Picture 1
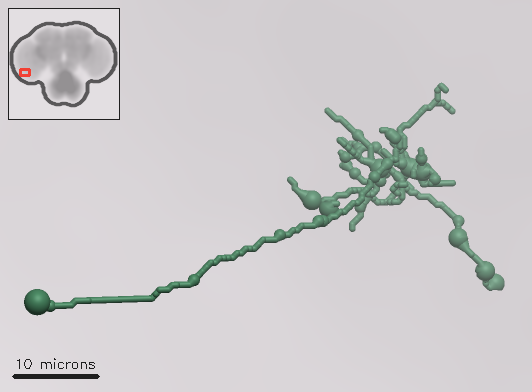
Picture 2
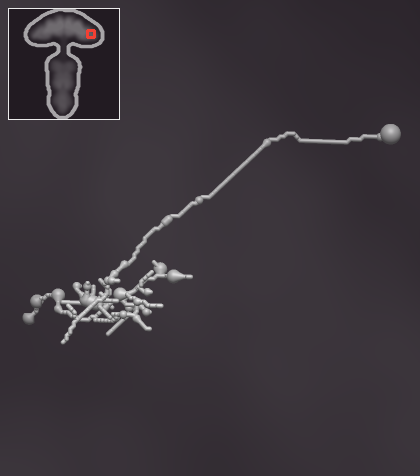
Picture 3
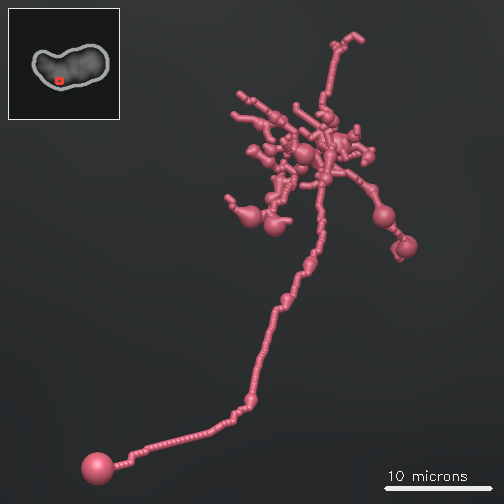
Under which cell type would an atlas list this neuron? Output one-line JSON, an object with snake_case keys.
{"cell_type": "Cm2"}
